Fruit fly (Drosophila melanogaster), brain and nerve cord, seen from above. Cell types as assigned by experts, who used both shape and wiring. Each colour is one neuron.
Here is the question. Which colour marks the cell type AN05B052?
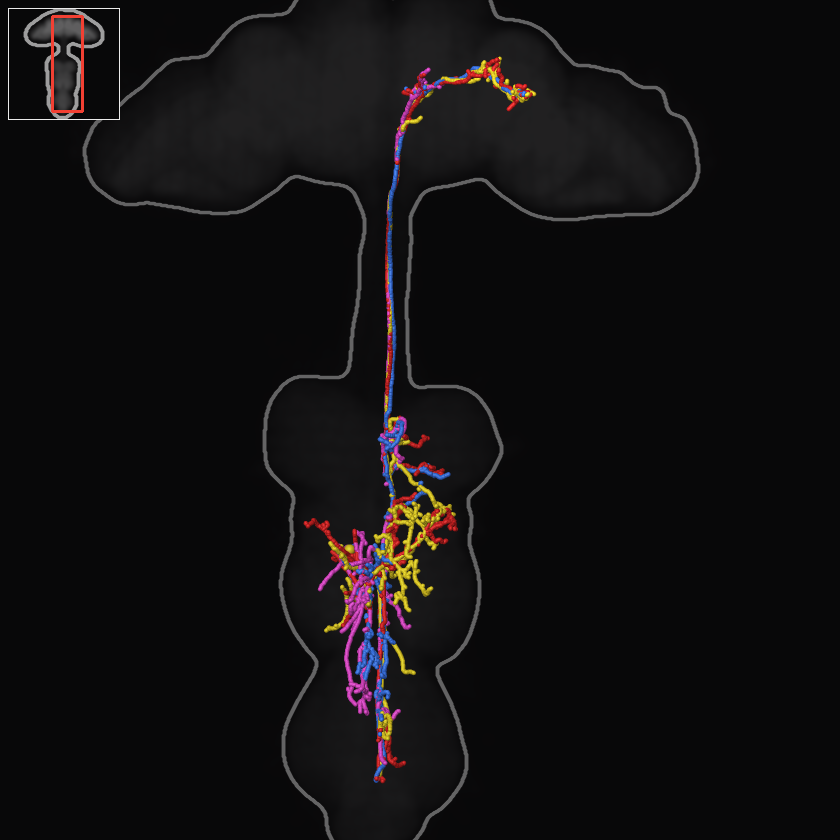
yellow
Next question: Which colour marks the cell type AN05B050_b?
blue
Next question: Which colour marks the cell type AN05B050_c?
red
